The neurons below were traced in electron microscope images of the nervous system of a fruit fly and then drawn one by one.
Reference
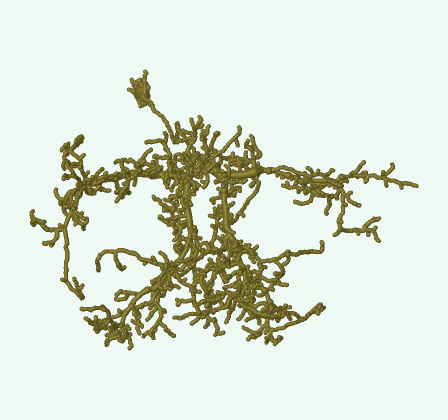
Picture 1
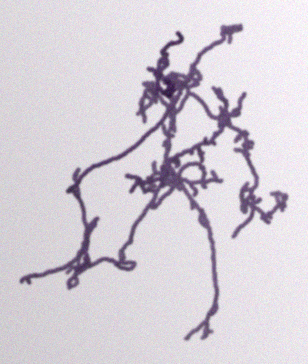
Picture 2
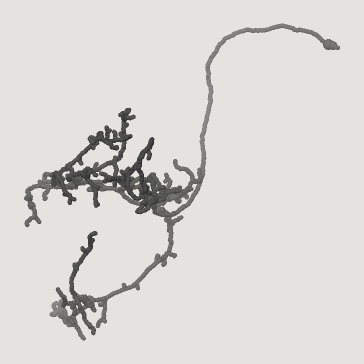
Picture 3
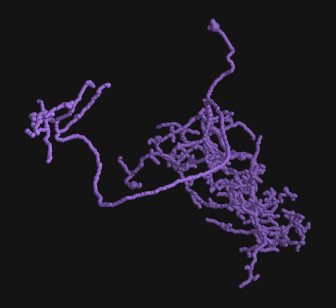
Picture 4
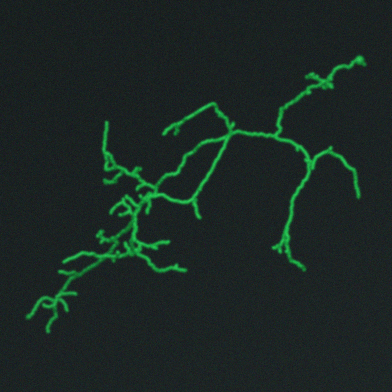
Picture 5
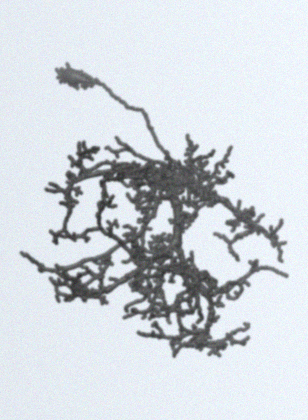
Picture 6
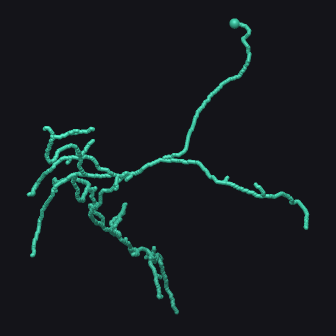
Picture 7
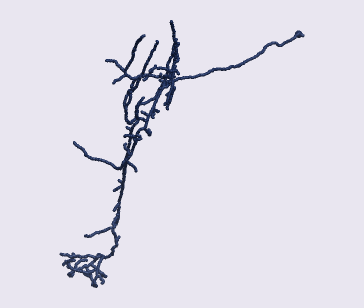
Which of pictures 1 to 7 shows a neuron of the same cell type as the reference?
5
